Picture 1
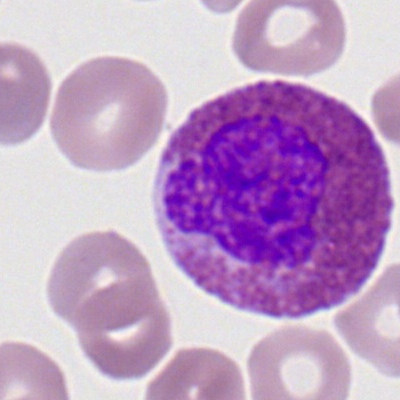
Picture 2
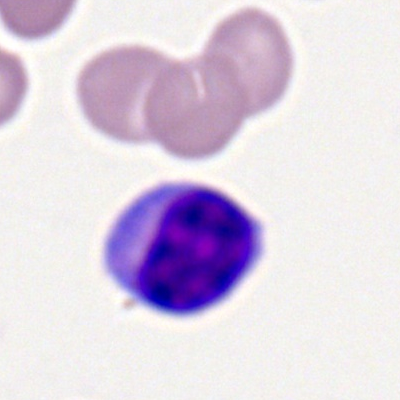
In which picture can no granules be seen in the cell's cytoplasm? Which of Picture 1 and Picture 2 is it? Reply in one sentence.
The cytoplasm of the cell shown in picture 2 holds no visible granules.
